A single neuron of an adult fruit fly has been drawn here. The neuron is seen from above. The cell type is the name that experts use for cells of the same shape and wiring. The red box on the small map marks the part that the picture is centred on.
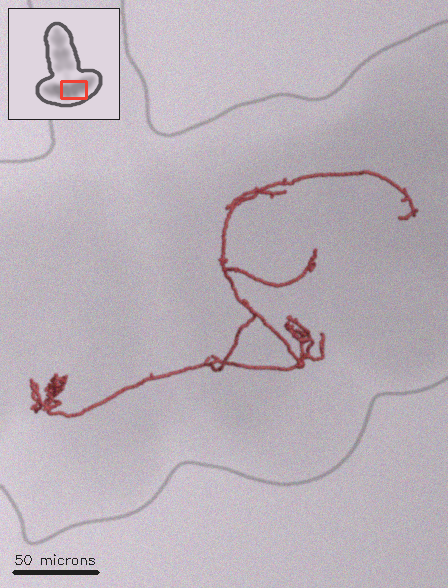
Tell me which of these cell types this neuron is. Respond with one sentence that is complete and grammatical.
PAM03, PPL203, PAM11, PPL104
It is PAM11 that is the cell type of the neuron.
